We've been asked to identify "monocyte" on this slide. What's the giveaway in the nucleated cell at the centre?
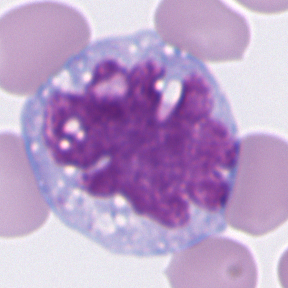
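Item one, the cytoplasm: it holds many small clear vacuoles.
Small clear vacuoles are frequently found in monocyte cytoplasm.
On that point the cell goes with the name monocyte. Item two, the nucleus: its folded parts are not joined by thin threads. Item three, the chromatin: finely textured and lacy, not coarsely clumped. Item four, the cytoplasmic colour: pale grey-blue. None of these four items sits against the name.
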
